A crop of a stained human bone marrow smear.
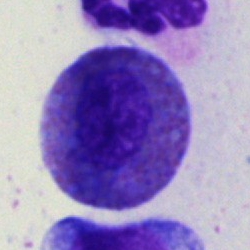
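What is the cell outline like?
Round and smooth.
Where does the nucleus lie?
Roughly in the centre, with a moderately wide rim of cytoplasm all around it.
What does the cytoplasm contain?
Fine reddish-purple granules, scattered throughout.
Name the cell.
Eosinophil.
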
